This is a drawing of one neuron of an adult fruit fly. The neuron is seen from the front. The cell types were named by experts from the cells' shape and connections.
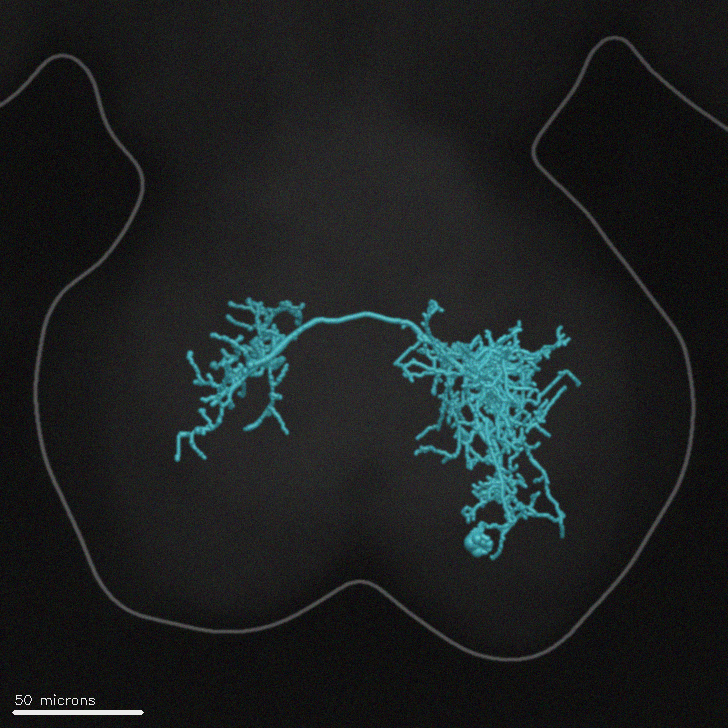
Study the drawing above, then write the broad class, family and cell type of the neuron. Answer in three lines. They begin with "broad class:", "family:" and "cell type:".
broad class: nerve-cord intrinsic neuron
family: hemilineage 07B
cell type: IN07B104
